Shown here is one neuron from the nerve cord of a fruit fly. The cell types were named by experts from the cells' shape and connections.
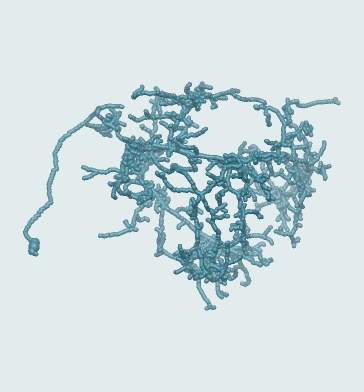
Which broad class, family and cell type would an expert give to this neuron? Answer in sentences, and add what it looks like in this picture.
Its broad class is nerve-cord intrinsic neuron. The family is hemilineage 03A. Its cell type is IN03A017. The picture shows dozens of branch ends. As drawn here it is wider than it is tall.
